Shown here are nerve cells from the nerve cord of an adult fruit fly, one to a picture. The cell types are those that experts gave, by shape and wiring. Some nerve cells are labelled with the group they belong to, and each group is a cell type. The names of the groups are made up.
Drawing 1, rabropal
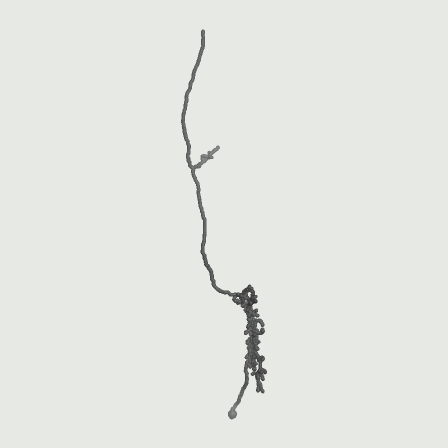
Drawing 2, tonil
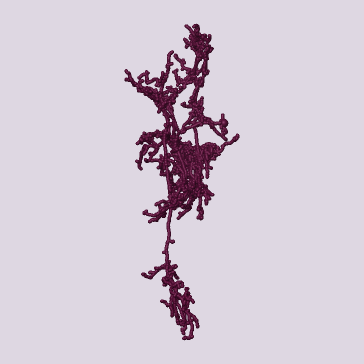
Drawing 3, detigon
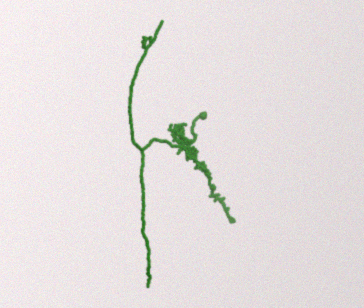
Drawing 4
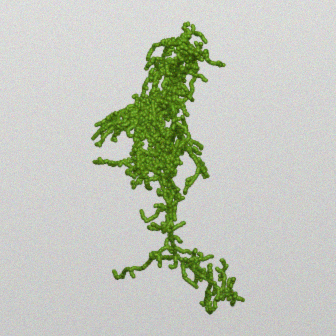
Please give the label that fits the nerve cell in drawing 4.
tonil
